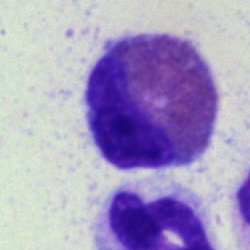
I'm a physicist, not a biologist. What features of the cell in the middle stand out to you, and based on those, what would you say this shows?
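The nucleus is displaced to one side, lying against the left and lower edge of the cell, and its chromatin is dense and stains dark purple. Cytoplasm occupies roughly the upper-right half and is filled with fine, closely packed granules. It is an eosinophil.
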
